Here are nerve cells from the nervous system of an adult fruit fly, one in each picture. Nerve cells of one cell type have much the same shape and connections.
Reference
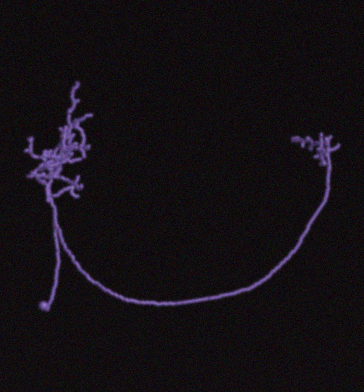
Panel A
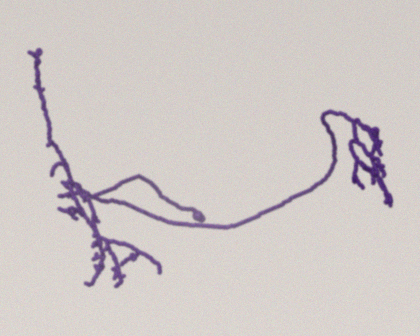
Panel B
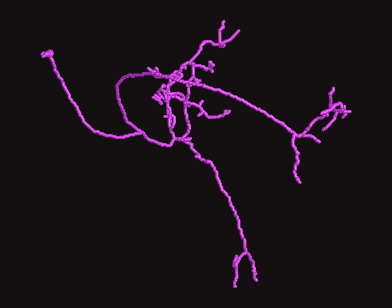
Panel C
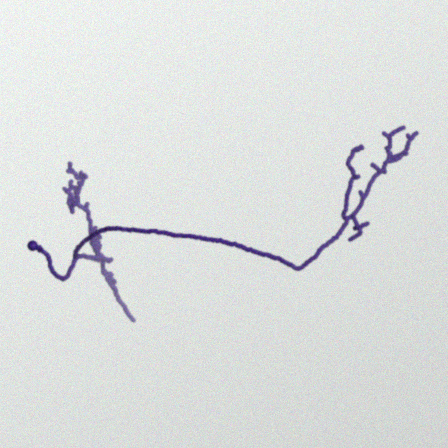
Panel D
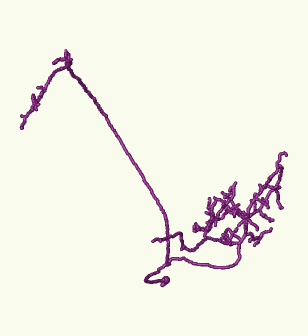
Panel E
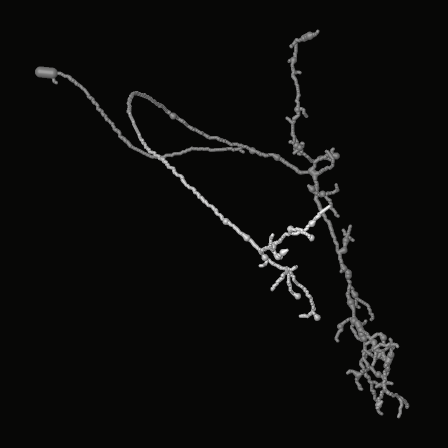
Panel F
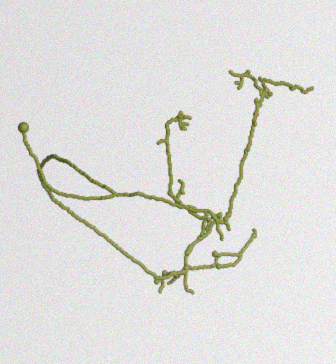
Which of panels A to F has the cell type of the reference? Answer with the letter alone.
D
